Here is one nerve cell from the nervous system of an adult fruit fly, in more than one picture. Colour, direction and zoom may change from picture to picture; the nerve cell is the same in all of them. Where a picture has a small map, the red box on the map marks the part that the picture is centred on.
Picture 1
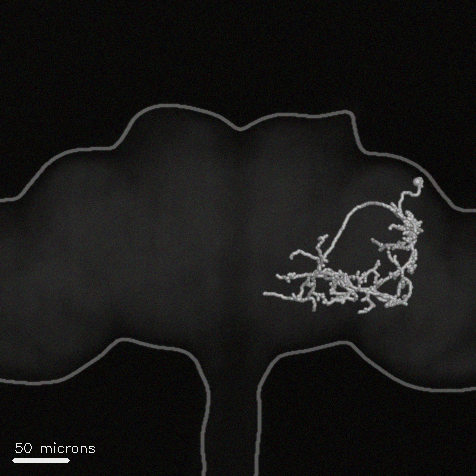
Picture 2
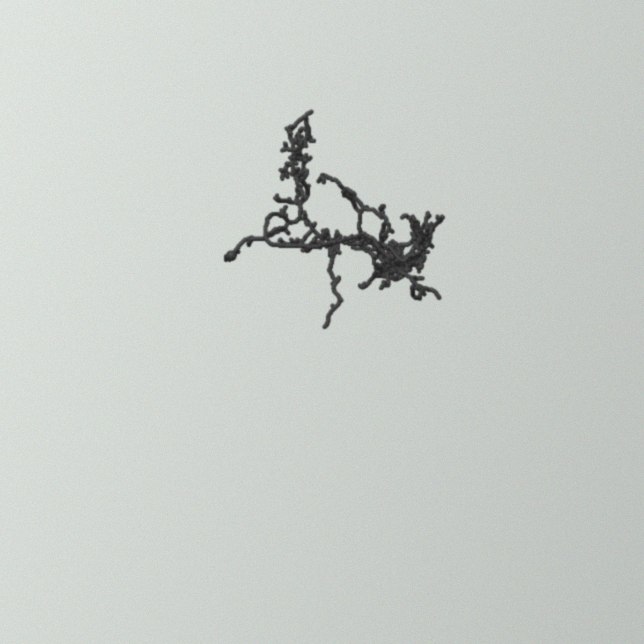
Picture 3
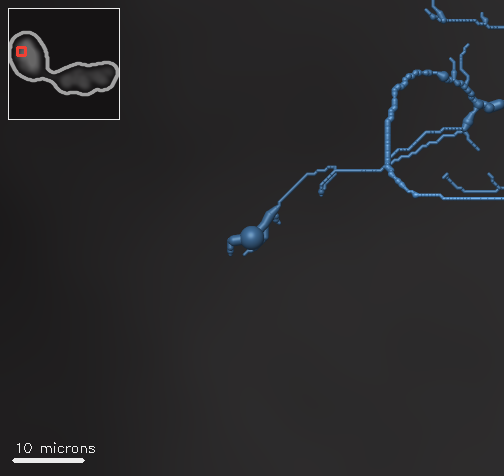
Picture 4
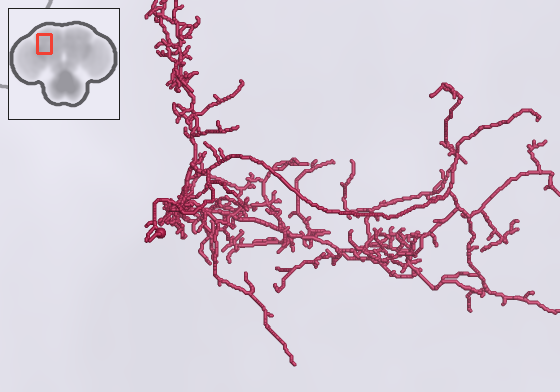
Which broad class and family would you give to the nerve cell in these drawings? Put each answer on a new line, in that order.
central-brain intrinsic neuron
hemilineage SLPa&l1_anterior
